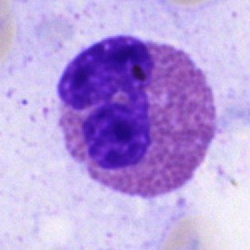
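Eosinophil in the middle of this bone marrow smear: its nucleus splits into two lobes and sits toward the left of the cell, the chromatin is a dense dark purple, and there's plenty of pinkish cytoplasm around it.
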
